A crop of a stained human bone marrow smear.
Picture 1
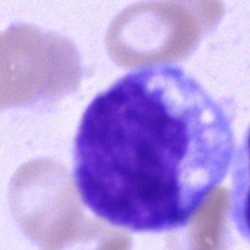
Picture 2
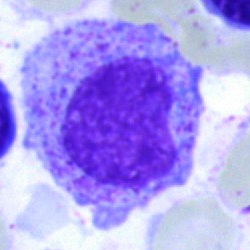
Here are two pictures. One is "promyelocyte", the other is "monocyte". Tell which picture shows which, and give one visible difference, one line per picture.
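Picture 1 shows a monocyte: No distinct granules are visible in the cytoplasm.
Picture 2 shows a promyelocyte: Fine purple-red granules are scattered throughout the cytoplasm.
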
